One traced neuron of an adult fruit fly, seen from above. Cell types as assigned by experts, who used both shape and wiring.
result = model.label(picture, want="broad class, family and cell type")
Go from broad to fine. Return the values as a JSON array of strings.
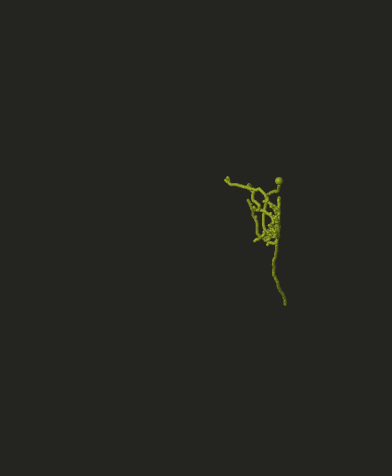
["motor neuron of the nerve cord", "hemilineage 24B.25B", "Fe reductor MN"]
